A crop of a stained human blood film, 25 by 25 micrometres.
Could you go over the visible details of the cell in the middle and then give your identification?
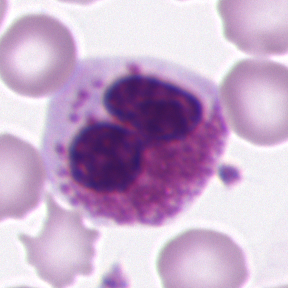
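Let me see: the outline is round and smooth, and the chromatin looks dense and dark purple. There is plenty of cytoplasm, pale lilac where it shows between the granules. Those granules seem to gather most thickly in the lower right part of the cytoplasm. What I have here, then, is an eosinophil.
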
